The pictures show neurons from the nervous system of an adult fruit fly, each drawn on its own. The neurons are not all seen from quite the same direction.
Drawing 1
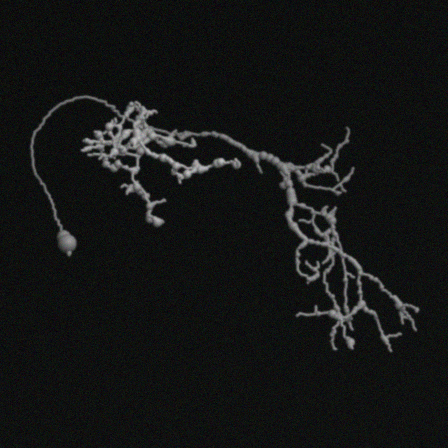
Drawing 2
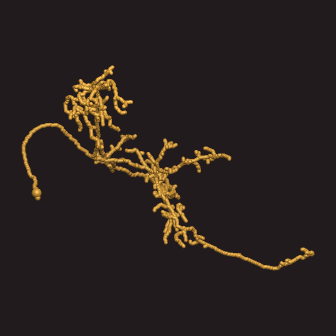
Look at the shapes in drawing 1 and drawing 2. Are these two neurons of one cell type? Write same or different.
same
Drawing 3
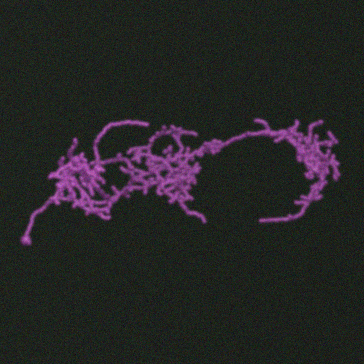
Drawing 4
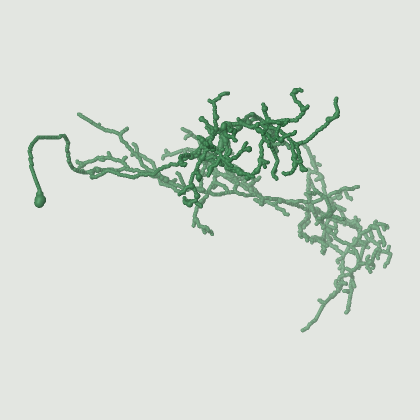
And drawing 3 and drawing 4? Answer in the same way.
different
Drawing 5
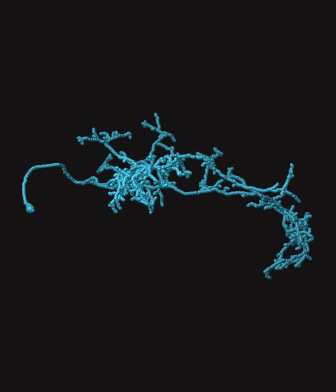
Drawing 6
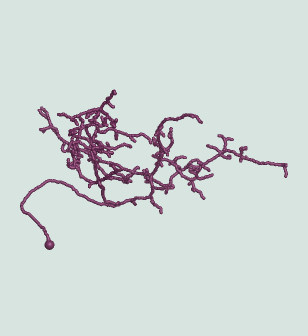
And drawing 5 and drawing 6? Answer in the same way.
same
